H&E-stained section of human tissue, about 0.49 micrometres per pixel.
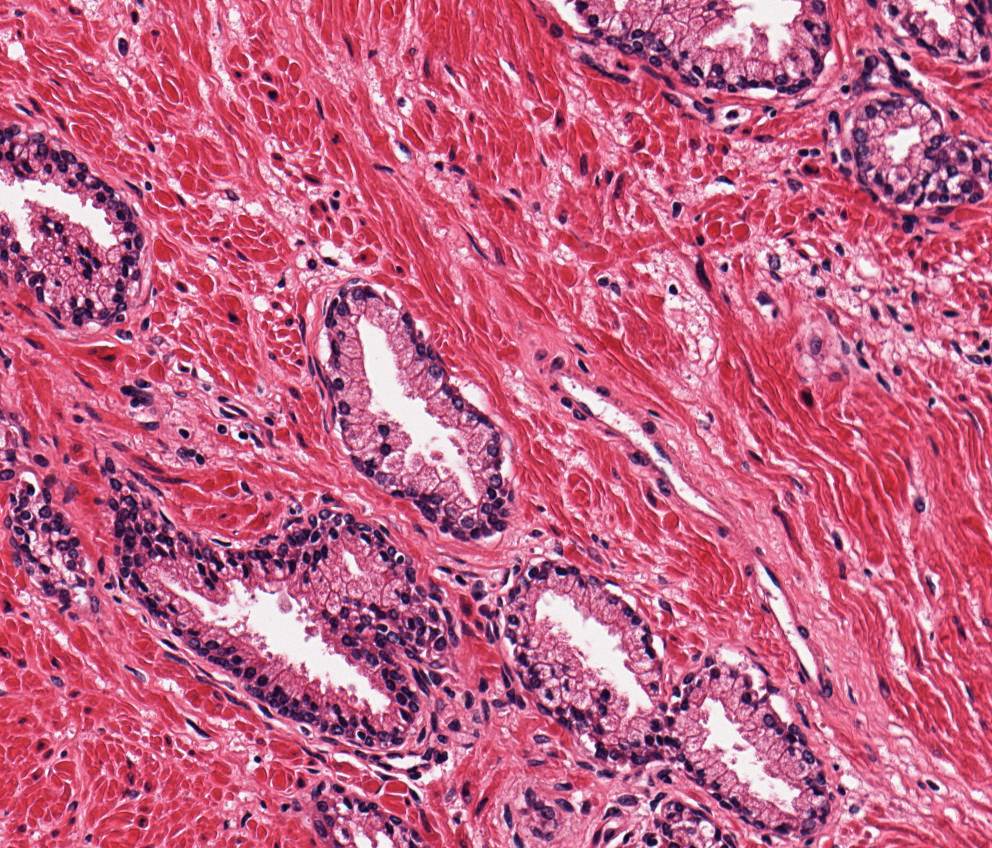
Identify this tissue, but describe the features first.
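You've got separate glands scattered in a dense stroma filling most of the field, broad stromal bands between them. Their lining cells have small, dark, basal nuclei; several glands show a second, outer layer of flattened dark nuclei beneath the columnar lining. That's prostate.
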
